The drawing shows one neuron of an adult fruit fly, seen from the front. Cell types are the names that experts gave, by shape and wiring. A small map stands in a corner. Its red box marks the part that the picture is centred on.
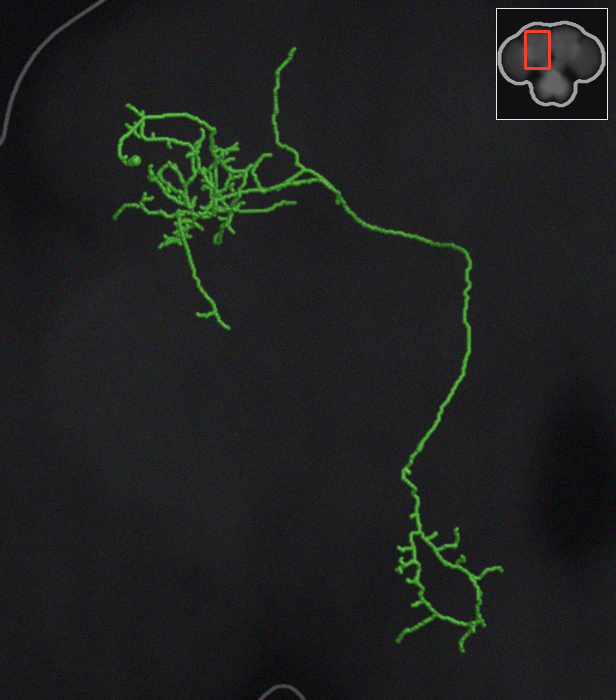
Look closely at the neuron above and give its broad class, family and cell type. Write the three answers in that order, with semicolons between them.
central-brain intrinsic neuron; hemilineage VLPd1; AVLP044_a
